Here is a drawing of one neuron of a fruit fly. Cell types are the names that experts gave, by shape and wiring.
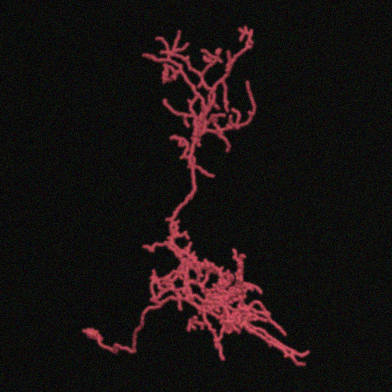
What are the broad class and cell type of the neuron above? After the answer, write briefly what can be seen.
This is a central-brain intrinsic neuron. It is of cell type GNG486. The picture shows dozens of branch ends. As drawn here it is taller than it is wide.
